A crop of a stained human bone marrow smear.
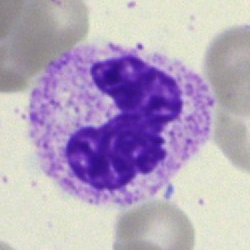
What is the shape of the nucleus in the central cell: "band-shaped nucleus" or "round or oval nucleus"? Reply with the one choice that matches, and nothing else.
Band-shaped nucleus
